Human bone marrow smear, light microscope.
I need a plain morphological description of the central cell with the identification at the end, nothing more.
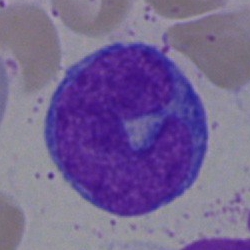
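Most of the cell is filled by a nucleus with a deep notch opening toward the right. Within that notch sits a pale zone of cytoplasm; elsewhere the cytoplasm is blue. This cell is a monocyte.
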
